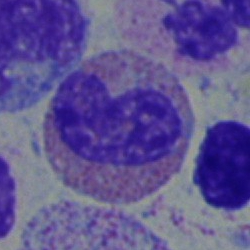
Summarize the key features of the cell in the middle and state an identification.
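See how round and smooth the outline is. The nucleus has a dent on its upper border, so it looks kidney-shaped, and it sits high in the cell, leaving a wider band of cytoplasm underneath. There's plenty of cytoplasm, and it's pinkish-lilac. That's an eosinophil.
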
